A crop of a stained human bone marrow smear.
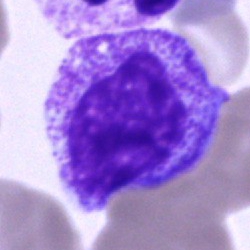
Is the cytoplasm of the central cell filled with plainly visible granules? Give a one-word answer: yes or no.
Yes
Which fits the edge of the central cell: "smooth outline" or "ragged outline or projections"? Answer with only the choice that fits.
Ragged outline or projections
